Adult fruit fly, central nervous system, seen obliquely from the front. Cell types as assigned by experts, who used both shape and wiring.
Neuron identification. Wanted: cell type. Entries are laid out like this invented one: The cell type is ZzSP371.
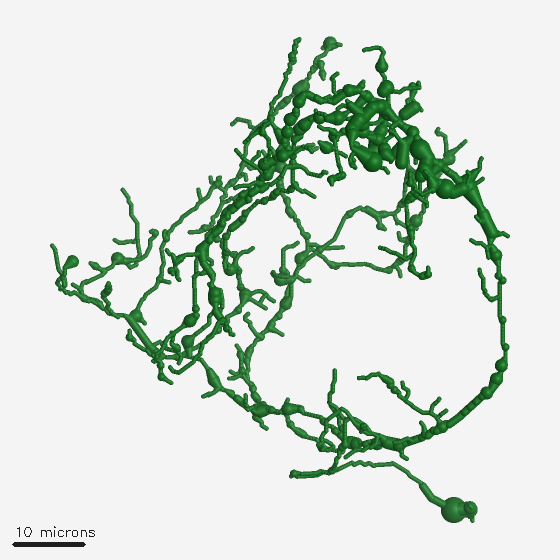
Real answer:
The cell type is INXXX268.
